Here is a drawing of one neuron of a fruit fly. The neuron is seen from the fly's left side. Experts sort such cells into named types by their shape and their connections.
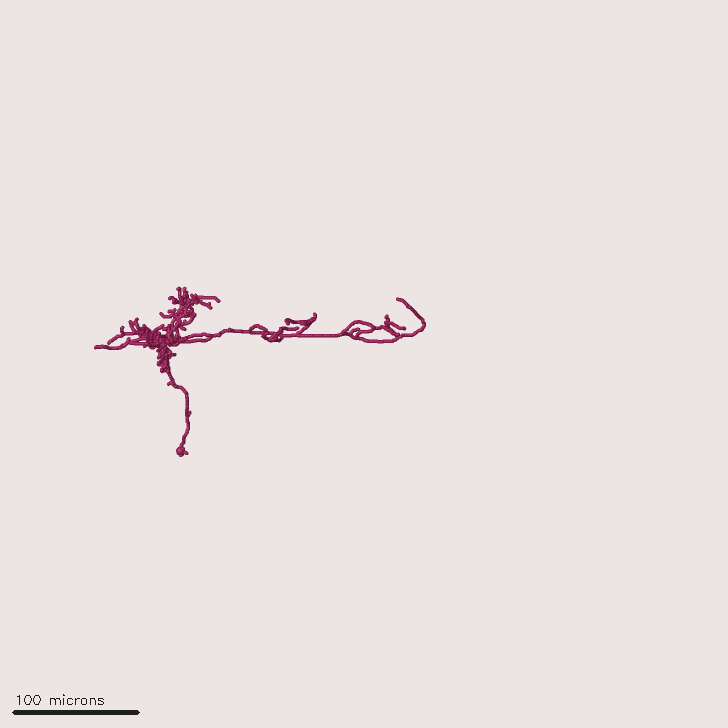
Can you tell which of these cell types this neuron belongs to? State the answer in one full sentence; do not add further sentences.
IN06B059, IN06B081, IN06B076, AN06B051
Typed by cell type, the neuron is IN06B076.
